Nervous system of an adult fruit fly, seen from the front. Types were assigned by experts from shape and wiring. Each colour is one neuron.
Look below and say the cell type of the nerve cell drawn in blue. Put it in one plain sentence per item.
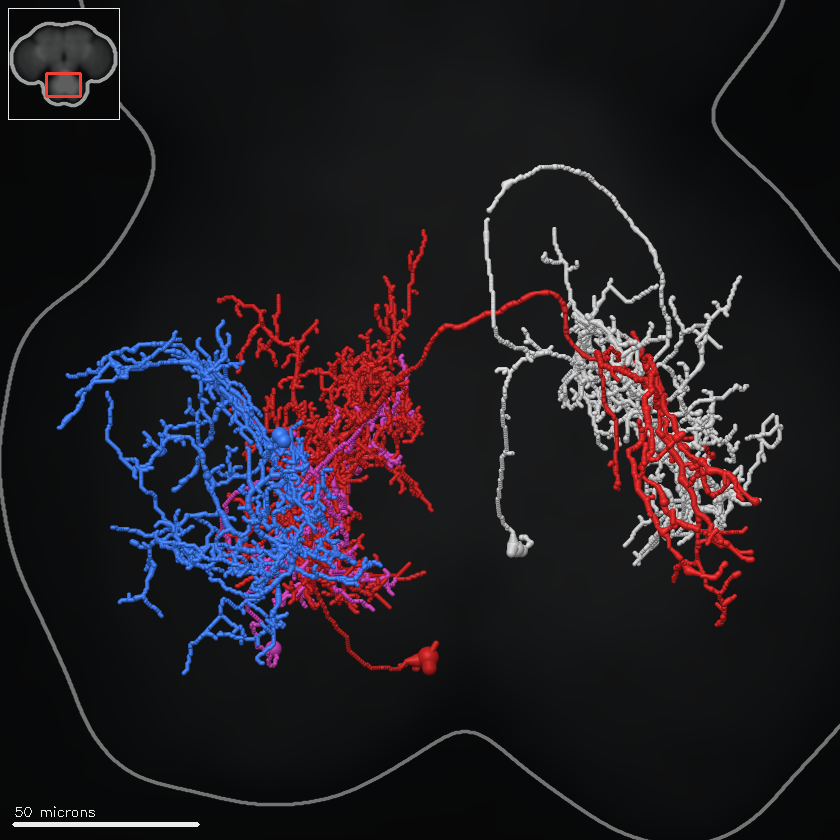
The cell type is IN16B045.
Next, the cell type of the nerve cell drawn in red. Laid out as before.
The cell type is IN07B013.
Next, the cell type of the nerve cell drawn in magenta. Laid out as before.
The cell type is IN16B120.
